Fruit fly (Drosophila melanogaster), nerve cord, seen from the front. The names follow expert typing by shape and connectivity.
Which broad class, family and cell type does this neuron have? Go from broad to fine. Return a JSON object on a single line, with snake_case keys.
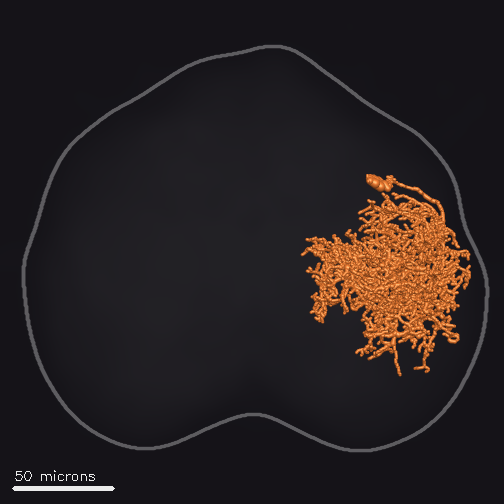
{"broad_class": "nerve-cord intrinsic neuron", "family": "hemilineage 19A", "cell_type": "IN19A005"}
